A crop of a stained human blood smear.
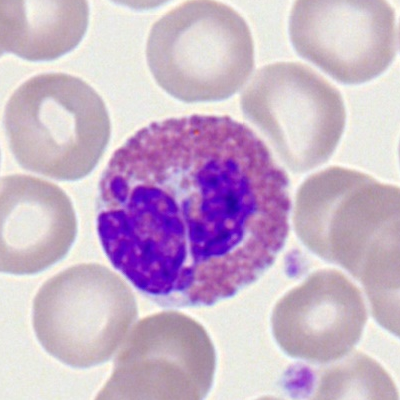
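Eosinophil in a stained human blood smear, with a round, smooth outline. The nucleus is lobed, its two largest lobes lying on the left and right sides of the cell, and its chromatin is dark purple and coarsely clumped. The cytoplasm is packed with coarse pinkish-red granules.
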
